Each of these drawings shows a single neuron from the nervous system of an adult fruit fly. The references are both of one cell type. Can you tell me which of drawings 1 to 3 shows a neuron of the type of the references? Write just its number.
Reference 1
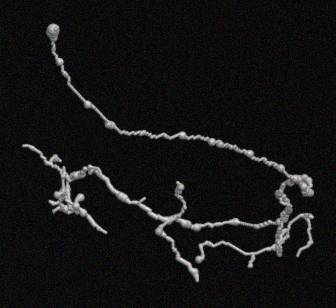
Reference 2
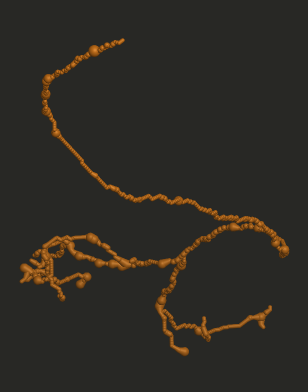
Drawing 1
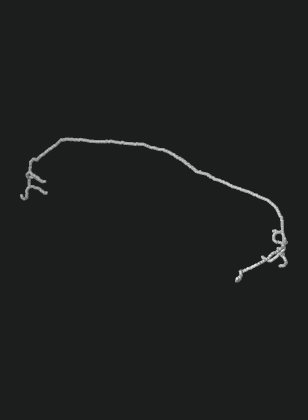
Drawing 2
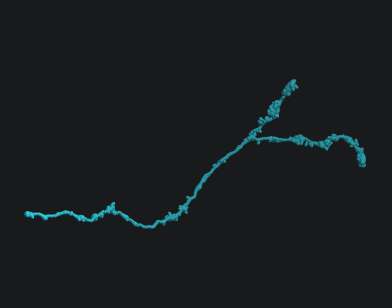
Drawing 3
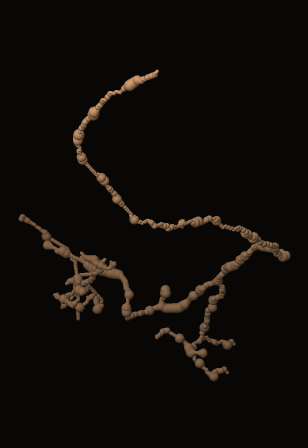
3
